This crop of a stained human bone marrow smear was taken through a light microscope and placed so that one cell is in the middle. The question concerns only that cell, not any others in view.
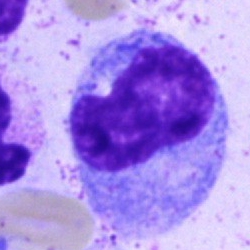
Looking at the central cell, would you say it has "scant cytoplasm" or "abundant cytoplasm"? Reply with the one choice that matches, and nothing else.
Abundant cytoplasm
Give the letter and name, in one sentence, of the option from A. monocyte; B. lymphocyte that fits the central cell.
Option A is accurate; the centrally placed cell is a monocyte.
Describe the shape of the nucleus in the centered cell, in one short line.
Please observe that the nucleus consists of one compact round, oval or kidney-shaped mass.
